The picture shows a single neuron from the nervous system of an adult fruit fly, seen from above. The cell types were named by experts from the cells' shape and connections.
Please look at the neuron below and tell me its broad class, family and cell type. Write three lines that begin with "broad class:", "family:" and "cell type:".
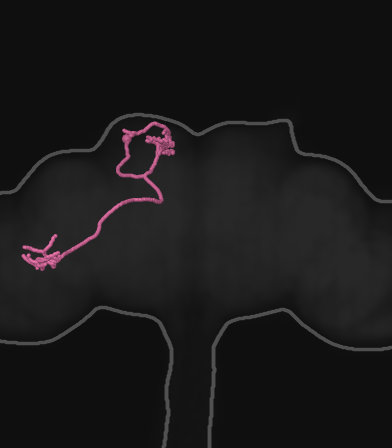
broad class: central-brain intrinsic neuron
family: hemilineage ALv1
cell type: M_vPNml88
